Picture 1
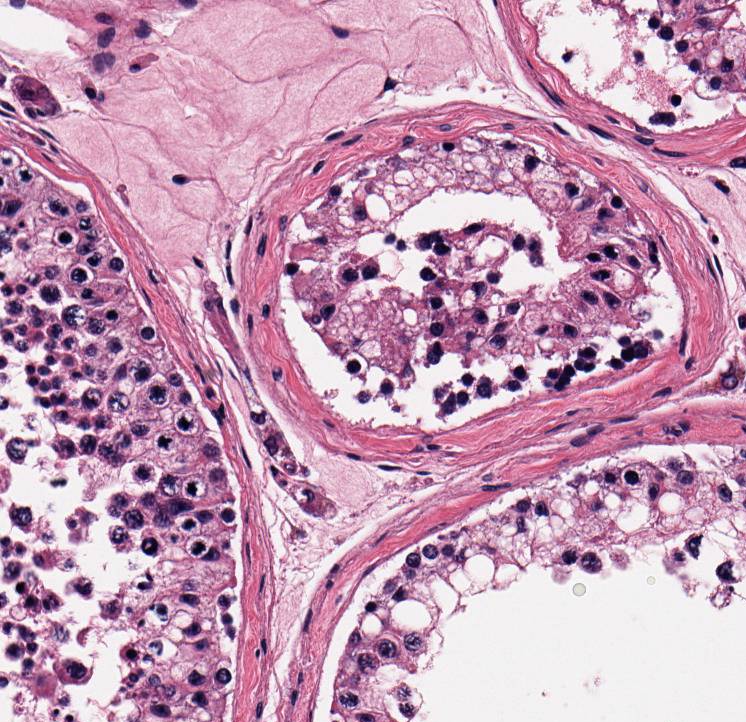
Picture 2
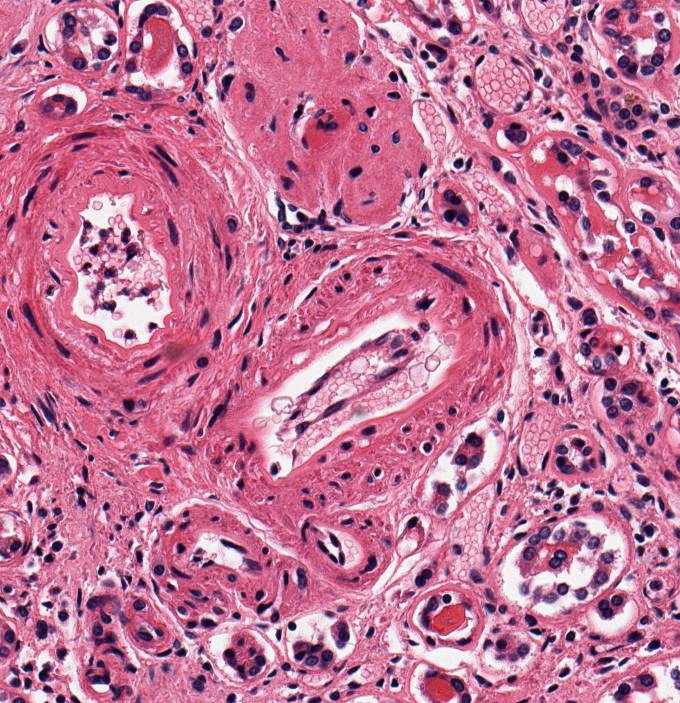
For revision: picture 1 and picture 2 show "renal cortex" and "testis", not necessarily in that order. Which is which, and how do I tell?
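Testis goes with picture 1, renal cortex with picture 2. In picture 1 I see rounded tubules cut across, one whole in the centre and parts of others at left, top right and bottom right. Each is bounded by a thick, pink, layered wall with flattened dark nuclei running around it. Picture 2 has two thick-walled vessels at left and centre, with small tubules across the right side and bottom. Its tubules are lined by a single layer of cuboidal cells with round dark nuclei and pink cytoplasm, and several near the lower edge hold dense, homogeneous bright red-pink material. Inside the testis tubules, the left one is crowded with large round cells with nuclei of coarse, clumped chromatin. The bottom-right one has a lining rich in clear round vacuoles facing a large empty lumen.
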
